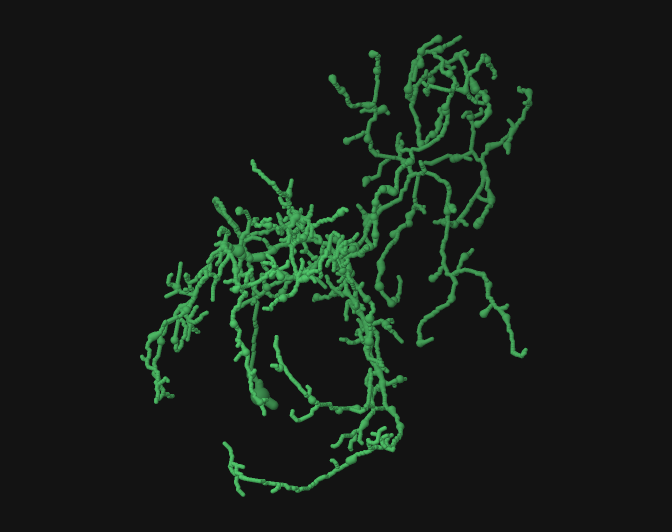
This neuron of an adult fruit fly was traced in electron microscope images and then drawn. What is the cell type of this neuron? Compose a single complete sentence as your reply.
Classified by cell type, this neuron is LHPV6a10.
